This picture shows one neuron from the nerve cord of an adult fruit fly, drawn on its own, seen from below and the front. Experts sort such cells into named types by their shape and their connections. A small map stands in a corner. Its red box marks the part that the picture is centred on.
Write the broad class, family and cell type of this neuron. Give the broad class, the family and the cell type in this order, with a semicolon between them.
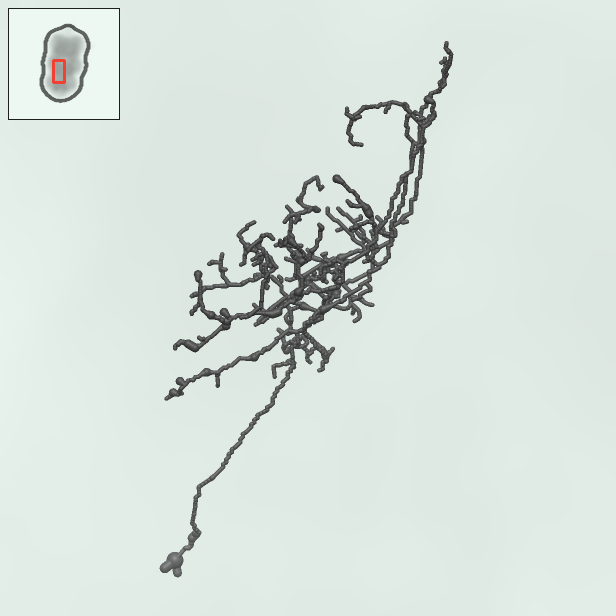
nerve-cord intrinsic neuron; hemilineage 01B; IN01B065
